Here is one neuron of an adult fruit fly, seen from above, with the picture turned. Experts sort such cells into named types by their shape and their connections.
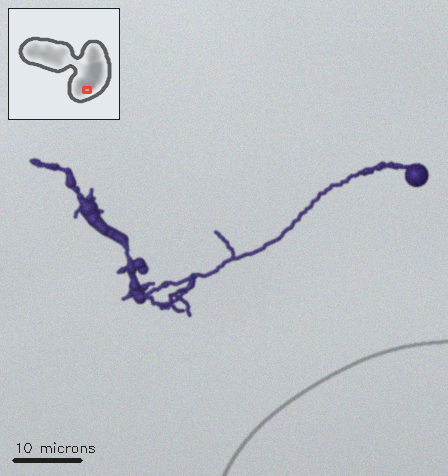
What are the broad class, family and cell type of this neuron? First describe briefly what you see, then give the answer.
It is in the brain and does not reach the nerve cord. From left to right in the picture it spans about 60 microns. Its broad class is optic-lobe intrinsic neuron. Its family is Dm. It is of cell type Dm9.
